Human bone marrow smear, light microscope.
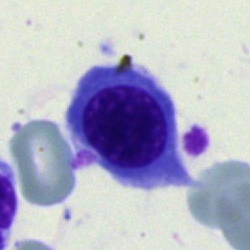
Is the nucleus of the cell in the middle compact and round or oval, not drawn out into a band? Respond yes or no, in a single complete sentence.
Yes, the nucleus of this cell is one compact round or oval mass.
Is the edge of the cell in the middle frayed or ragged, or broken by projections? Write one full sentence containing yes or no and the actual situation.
Yes, this cell has an outline that is rough instead of smooth.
